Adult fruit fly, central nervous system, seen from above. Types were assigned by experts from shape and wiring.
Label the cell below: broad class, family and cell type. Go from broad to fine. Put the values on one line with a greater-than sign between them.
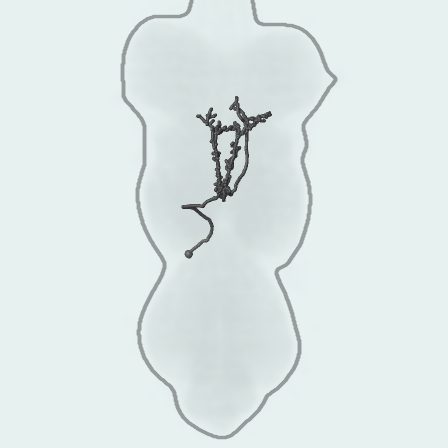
nerve-cord intrinsic neuron > hemilineage 06A > IN06A048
